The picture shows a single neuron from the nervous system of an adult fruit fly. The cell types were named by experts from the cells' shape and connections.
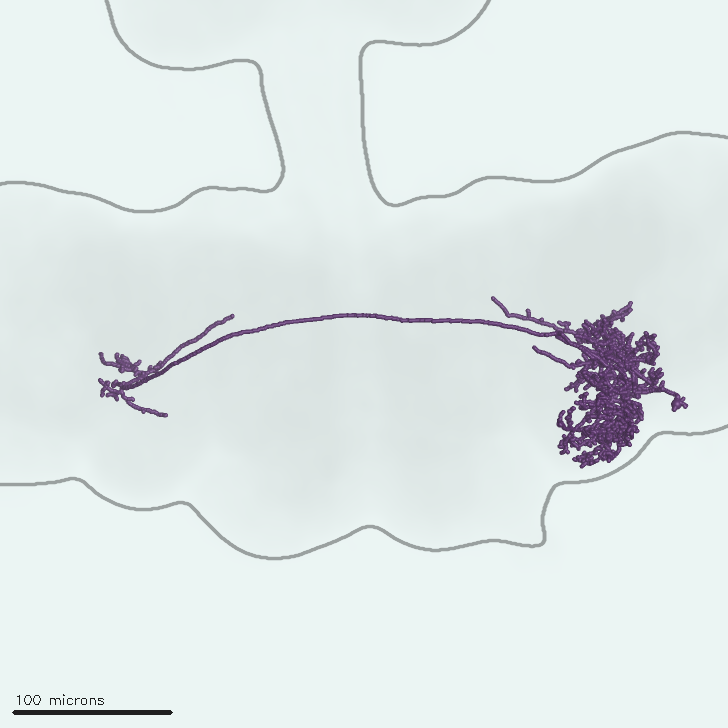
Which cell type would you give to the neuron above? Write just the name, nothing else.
AVLP217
